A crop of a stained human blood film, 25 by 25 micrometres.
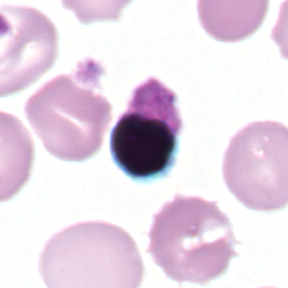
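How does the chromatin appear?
Very dark and dense, almost uniformly purple-black.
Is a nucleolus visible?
No.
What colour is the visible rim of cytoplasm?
Pale blue, with no granules visible.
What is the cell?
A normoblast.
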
